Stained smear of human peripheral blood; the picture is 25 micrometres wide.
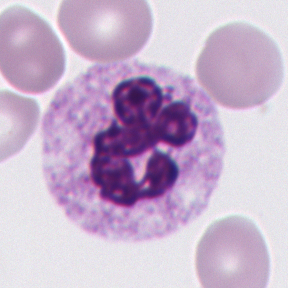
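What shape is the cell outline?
Round and smooth.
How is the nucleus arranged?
It is divided into several separate lobes.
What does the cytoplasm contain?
Fine lilac granules, scattered evenly throughout; no vacuoles are seen.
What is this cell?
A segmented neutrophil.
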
